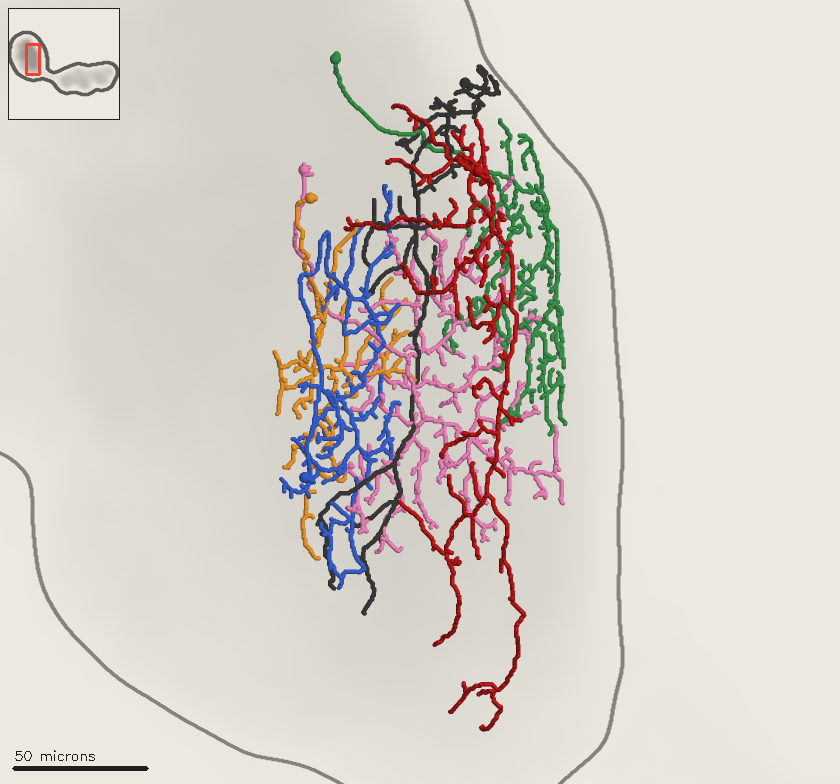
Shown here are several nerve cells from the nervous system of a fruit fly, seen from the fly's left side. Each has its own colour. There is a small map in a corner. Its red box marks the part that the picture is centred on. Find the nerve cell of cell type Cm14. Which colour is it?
red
